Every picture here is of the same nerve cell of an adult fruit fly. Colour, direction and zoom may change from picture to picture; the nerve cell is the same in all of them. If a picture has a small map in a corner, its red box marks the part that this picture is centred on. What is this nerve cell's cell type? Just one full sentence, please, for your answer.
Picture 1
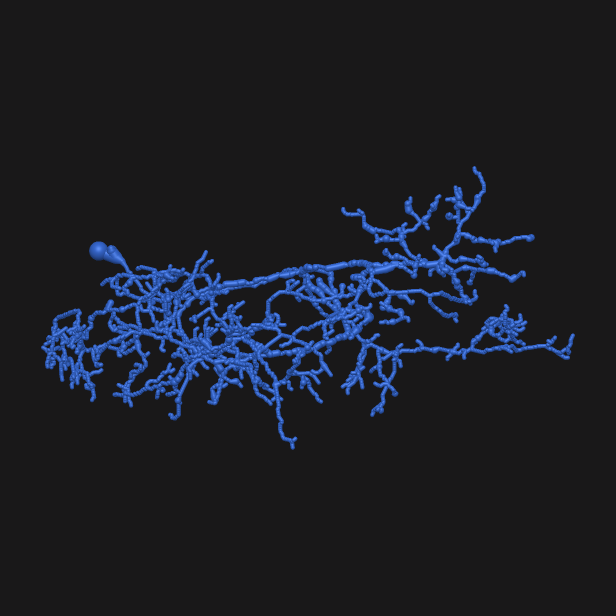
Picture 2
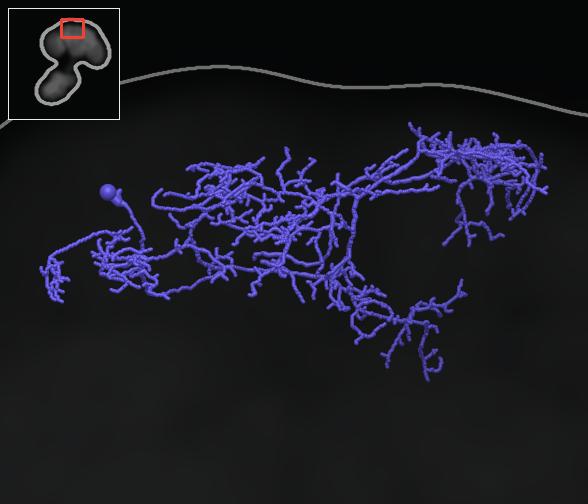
Within the cell type AOTU103m sits this nerve cell.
